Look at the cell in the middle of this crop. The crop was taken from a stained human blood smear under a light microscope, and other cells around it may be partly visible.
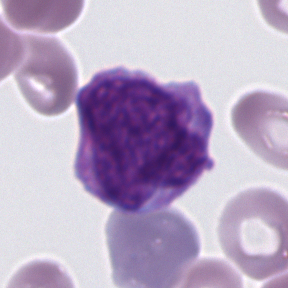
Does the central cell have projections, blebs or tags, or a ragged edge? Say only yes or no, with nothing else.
Yes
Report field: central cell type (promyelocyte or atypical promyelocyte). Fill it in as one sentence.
In the center of this field lies an atypical promyelocyte.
